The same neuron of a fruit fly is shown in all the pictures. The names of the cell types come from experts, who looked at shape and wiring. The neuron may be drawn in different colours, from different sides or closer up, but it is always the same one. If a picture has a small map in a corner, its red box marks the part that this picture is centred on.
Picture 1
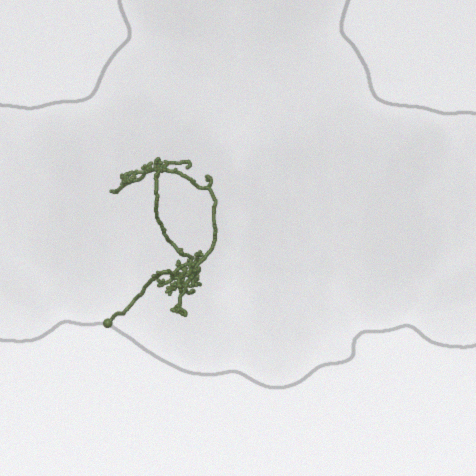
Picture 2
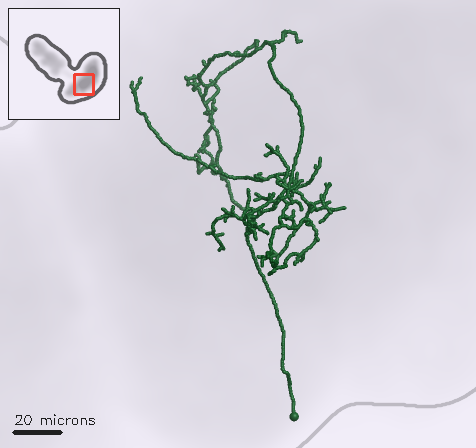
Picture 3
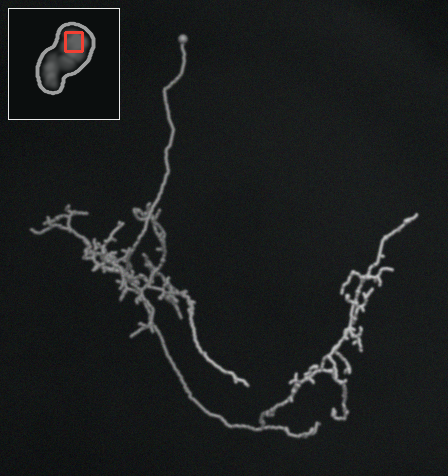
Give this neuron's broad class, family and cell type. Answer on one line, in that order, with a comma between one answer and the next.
central-brain intrinsic neuron, hemilineage VESa2, VES033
